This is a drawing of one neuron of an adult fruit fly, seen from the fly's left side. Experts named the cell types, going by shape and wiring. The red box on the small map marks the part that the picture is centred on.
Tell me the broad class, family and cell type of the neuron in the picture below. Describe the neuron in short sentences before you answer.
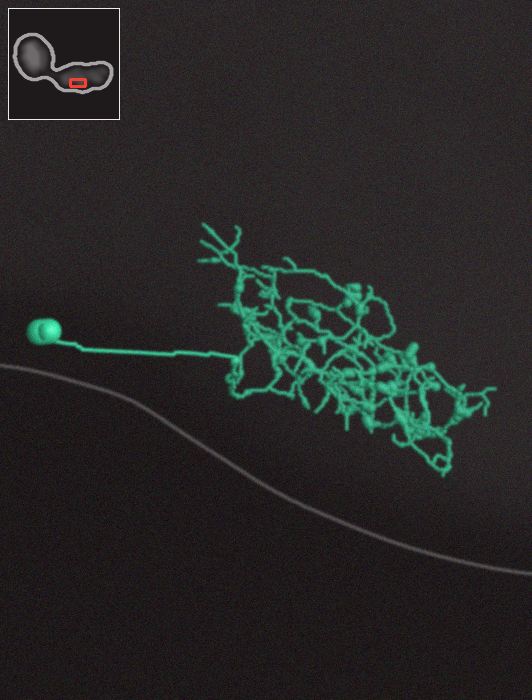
Its cell body lies on the left of the picture. Dozens of branch ends can be seen. Its broad class is nerve-cord intrinsic neuron. The family is hemilineage 14A. The cell type is IN14A105.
